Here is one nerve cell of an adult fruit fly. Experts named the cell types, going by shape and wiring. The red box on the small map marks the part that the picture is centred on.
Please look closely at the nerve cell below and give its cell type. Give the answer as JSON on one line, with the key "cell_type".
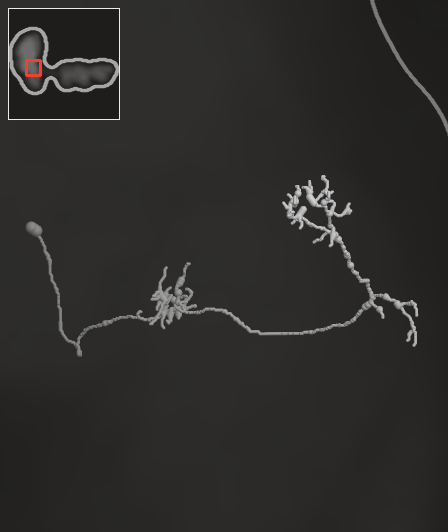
{"cell_type": "TmY17"}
